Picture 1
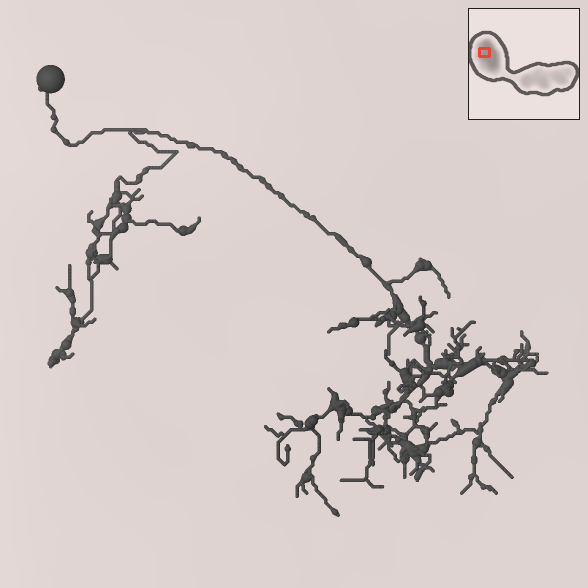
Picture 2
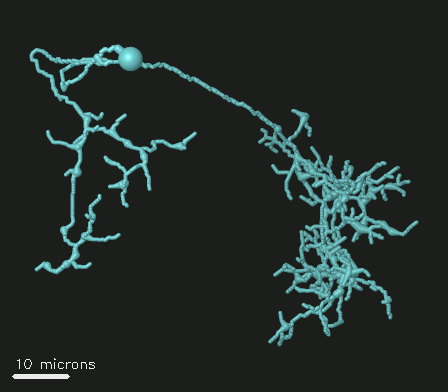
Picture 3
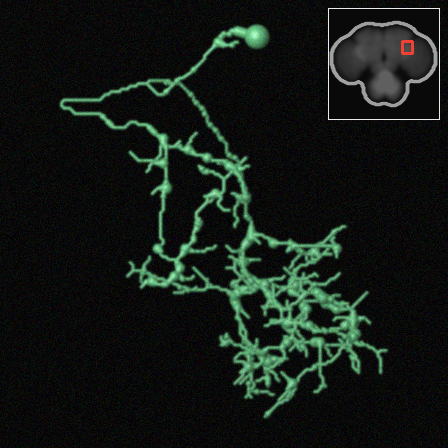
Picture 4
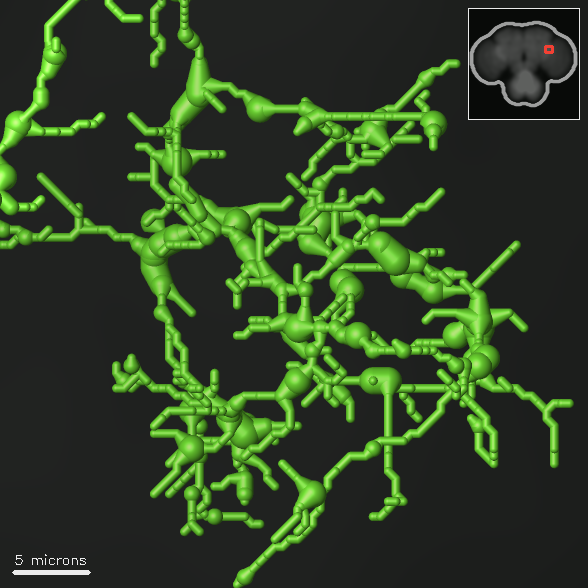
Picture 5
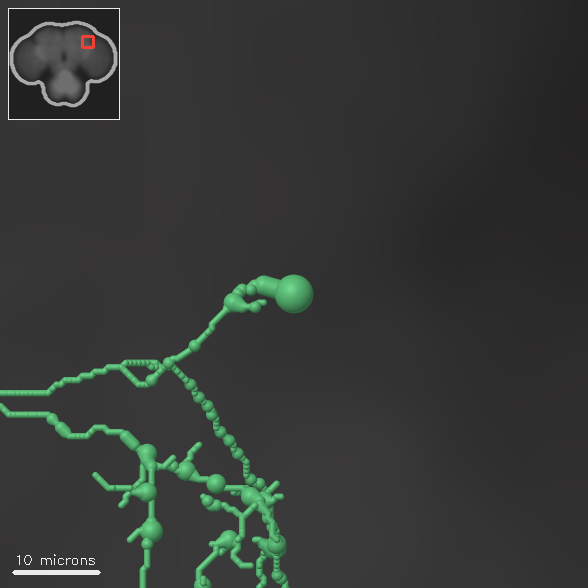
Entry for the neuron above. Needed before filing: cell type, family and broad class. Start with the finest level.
AVLP232; hemilineage VLPl&d1_dorsal; central-brain intrinsic neuron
